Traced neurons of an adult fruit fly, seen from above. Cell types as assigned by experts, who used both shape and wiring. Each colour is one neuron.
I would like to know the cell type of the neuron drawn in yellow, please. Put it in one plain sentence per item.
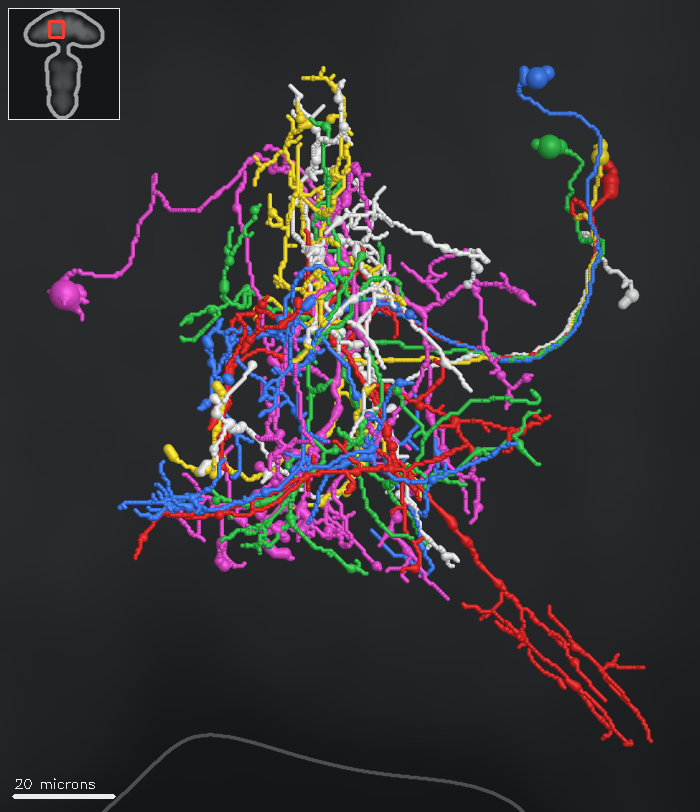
The cell type is CB3743.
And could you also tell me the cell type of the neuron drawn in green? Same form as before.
The cell type is CB3742.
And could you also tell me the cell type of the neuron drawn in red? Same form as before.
The cell type is CB3798.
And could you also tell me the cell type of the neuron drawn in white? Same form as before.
The cell type is CB2440.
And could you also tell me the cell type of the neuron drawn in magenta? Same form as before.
The cell type is AMMC015.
